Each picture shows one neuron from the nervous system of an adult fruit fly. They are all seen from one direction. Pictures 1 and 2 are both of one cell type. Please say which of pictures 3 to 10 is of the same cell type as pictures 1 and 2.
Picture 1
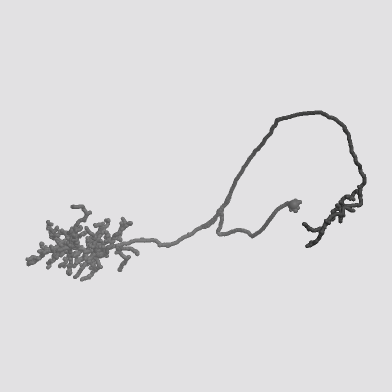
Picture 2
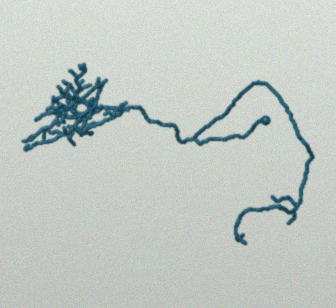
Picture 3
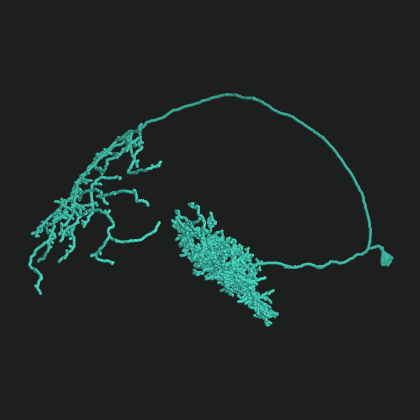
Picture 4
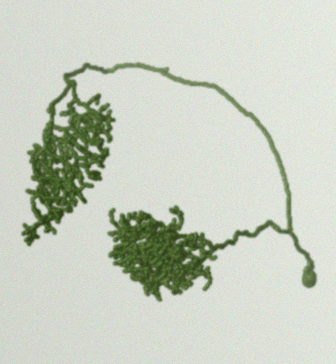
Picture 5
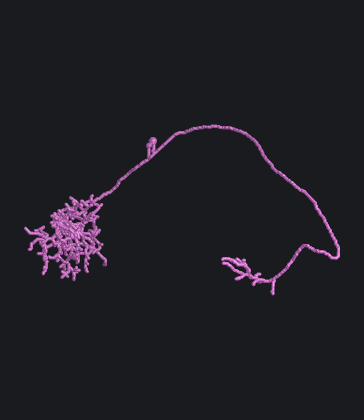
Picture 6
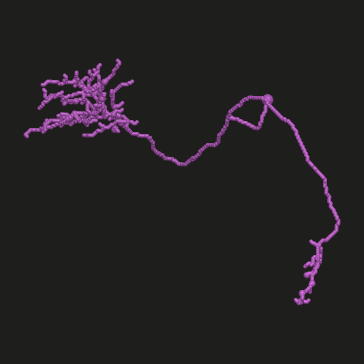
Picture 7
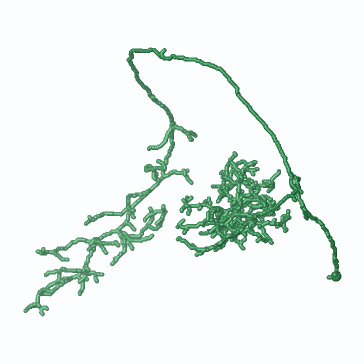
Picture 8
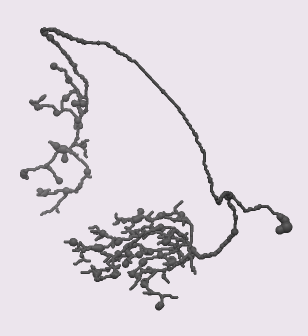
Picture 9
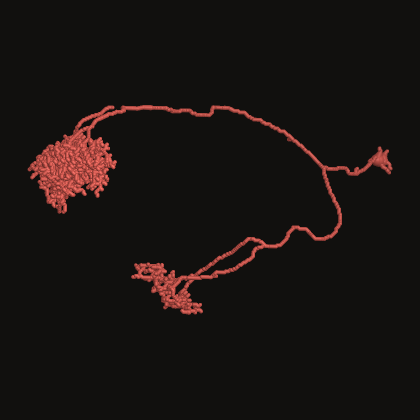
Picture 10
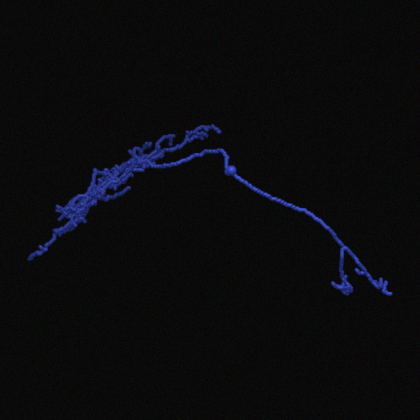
Picture 6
